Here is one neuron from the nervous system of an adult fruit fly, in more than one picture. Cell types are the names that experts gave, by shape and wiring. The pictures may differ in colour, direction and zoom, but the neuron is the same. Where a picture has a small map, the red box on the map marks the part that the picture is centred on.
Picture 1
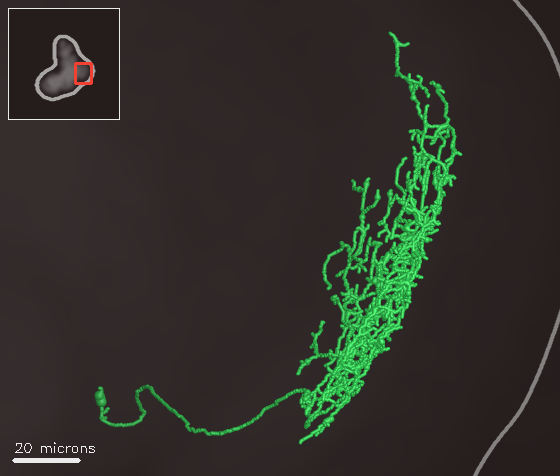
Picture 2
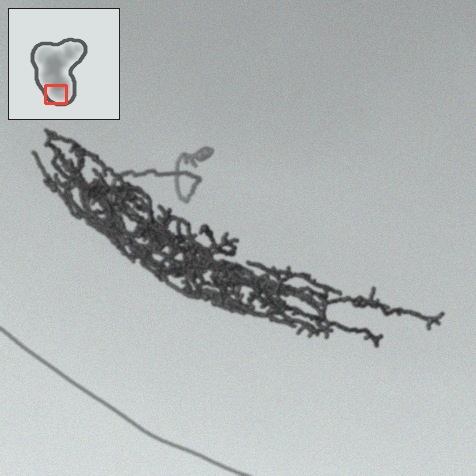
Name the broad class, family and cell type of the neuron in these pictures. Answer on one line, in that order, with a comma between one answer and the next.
optic-lobe intrinsic neuron, Cm, Cm19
